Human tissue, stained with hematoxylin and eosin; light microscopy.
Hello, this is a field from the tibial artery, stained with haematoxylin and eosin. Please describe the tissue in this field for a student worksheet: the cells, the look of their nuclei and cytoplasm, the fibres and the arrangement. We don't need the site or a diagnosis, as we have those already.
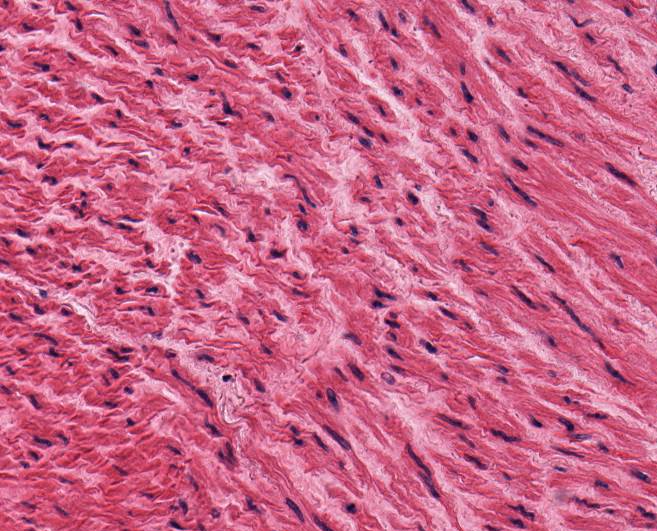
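Densely packed bundles of pink fibres fill the entire field, and the tissue is unbroken. The spindle cells have deeply eosinophilic cytoplasm. Between the bundles run thin, pale pink strands of connective tissue, clearest across the centre of the field. No epithelium or glands are seen anywhere.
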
